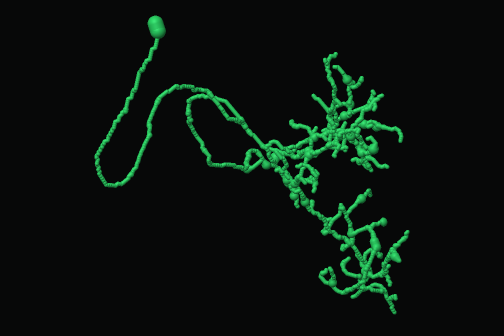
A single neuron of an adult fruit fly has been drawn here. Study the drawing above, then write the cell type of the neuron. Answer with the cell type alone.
CB2290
